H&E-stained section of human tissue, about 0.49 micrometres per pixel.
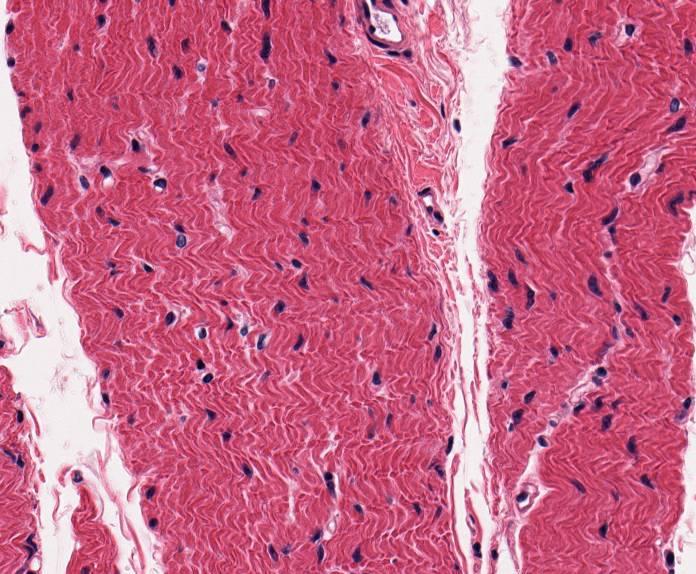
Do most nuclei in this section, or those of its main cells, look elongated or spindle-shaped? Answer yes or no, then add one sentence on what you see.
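Yes. The nuclei are dark purple, elongated and scattered singly among the fibres, mostly aligned with them.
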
